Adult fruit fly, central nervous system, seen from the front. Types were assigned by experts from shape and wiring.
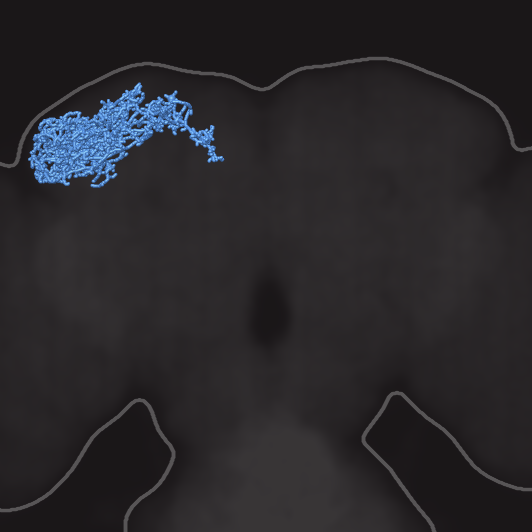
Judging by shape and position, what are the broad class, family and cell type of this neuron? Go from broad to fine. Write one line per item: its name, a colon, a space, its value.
broad class: central-brain intrinsic neuron
family: LHPD
cell type: LHPD4c1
